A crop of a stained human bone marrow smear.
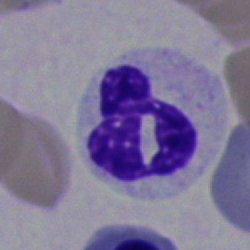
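Segmented neutrophil, the central cell of a stained human bone marrow smear. Its nucleus forms a closed ring around a central clear hole, which is narrow and elongated vertically. Dense, dark purple chromatin makes up the ring. Fine, faint lilac granules lie in the cytoplasm.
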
